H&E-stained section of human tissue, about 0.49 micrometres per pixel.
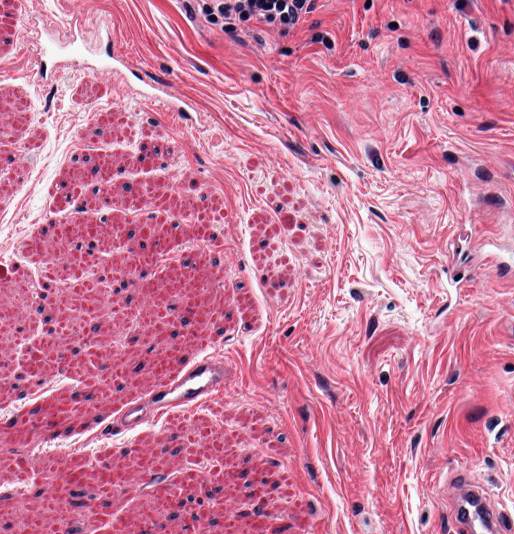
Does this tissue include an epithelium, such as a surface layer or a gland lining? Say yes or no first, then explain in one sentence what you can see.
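No. No epithelium is present anywhere in the field.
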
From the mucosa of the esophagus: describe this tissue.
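The field divides into two halves: bundles of smooth muscle on the left and fibrous connective tissue on the right. On the left, the smooth muscle cells are cut across and appear as small rounded pink profiles, while thin strands of connective tissue partition the muscle into separate bundles. Along the top edge, right of centre, lies a small cluster of crowded, dark, round nuclei.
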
